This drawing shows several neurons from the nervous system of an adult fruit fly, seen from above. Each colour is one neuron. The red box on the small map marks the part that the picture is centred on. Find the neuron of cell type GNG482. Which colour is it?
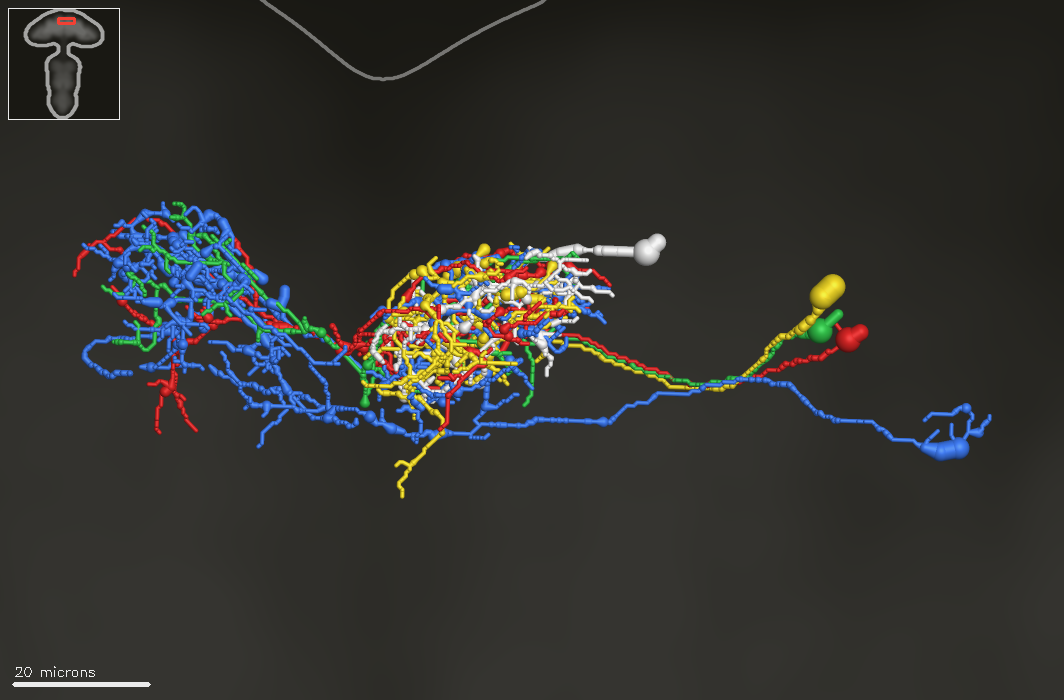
blue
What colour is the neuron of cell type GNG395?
red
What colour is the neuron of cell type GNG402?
yellow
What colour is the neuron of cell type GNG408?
green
